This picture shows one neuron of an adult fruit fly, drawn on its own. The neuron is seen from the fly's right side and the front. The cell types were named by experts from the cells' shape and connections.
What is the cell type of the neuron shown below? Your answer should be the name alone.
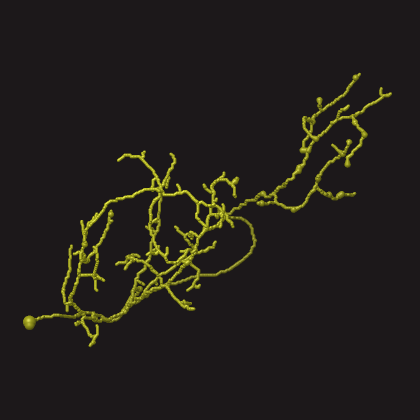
CB1879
